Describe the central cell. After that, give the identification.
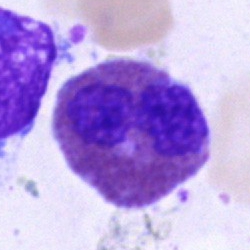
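In the central cell, the nuclear lobes sit up in the upper part, leaving more cytoplasm below them. I can't make out any nucleoli in the nucleus. The cytoplasm has a dusky pinkish-purple tone, and I see no clear vacuoles in it. This cell is an eosinophil.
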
